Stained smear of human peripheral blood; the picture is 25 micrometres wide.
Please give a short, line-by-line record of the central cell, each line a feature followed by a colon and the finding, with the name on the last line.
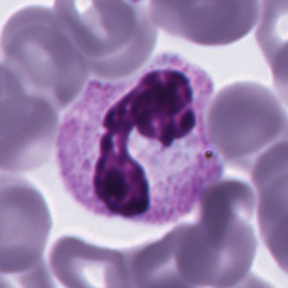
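Lobes: two main ones, joined by a narrower strand
Cytoplasm: abundant, pale pink-lilac
Granules: fine, pink-violet, filling the cytoplasm
Dot: a single tiny dark one at the right edge of the cytoplasm
Name: segmented neutrophil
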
